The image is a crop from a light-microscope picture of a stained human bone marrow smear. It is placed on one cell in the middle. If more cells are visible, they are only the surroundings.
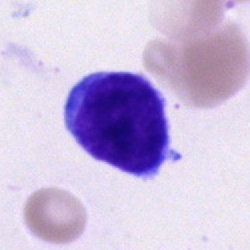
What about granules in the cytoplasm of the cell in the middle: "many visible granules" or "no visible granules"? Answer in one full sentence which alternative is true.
This cell has a cytoplasm without visible granules.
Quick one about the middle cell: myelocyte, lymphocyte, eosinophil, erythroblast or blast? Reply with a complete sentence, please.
Whatever else lies nearby, the middle cell is a lymphocyte.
